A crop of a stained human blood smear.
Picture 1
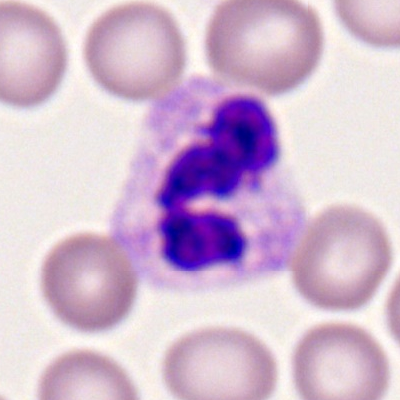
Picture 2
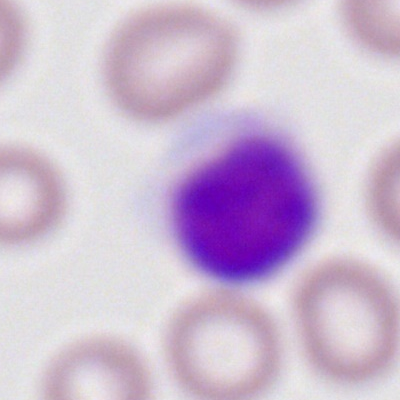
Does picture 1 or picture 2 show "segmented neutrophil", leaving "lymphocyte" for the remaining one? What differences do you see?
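Let's start by naming them: the first picture holds a segmented neutrophil, and the second a lymphocyte. Now look at the outlines: the segmented neutrophil's is irregular and roughly triangular, while the lymphocyte's is roughly round. Next, compare how much room the nucleus takes: in the lymphocyte it fills most of the cell and stains a dense, dark purple, whereas the segmented neutrophil has abundant, pale pinkish-lilac cytoplasm around its dark purple, coarsely clumped chromatin.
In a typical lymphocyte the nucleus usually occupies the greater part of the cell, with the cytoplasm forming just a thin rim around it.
Then check the cytoplasm for granules: the segmented neutrophil's contains fine, faint lilac granules, but in the lymphocyte's pale blue cytoplasm none are visible.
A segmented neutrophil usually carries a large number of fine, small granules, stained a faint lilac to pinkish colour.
Finally, in the segmented neutrophil you won't find nucleoli in the nucleus or vacuoles in the cytoplasm, and in picture 2 no red cell touches the lymphocyte.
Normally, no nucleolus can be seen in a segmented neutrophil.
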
